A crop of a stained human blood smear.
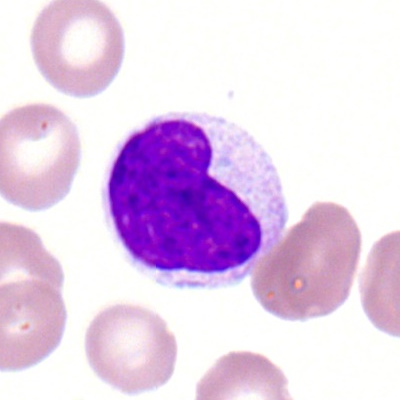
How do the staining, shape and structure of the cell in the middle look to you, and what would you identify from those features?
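Smooth, roughly round outline. Nucleus deeply notched on its upper right side, giving a kidney shape. No distinct nucleoli. Fine pinkish-purple granules scattered through the cytoplasm. Name: lymphocyte.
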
